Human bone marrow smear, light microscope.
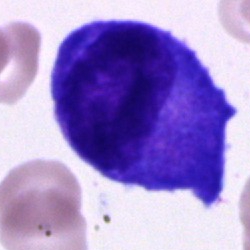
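Blast, the central cell in a stained bone marrow smear. Notice its broadly oval outline, with a slightly uneven, bumpy edge along the right side. The cytoplasm stains a deep blue and forms a broad zone to the right of the nucleus, with no clear vacuoles in it.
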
